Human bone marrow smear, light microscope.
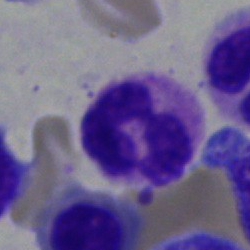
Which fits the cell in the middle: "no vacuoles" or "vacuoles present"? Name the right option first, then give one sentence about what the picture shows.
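No vacuoles. No vacuoles are seen in the cytoplasm.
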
